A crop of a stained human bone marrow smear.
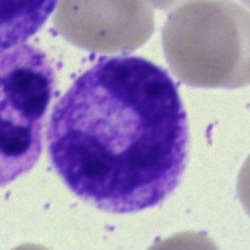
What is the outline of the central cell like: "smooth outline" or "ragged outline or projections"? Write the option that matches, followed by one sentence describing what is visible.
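Smooth outline. The cell outline is round to slightly oval with a smooth edge.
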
